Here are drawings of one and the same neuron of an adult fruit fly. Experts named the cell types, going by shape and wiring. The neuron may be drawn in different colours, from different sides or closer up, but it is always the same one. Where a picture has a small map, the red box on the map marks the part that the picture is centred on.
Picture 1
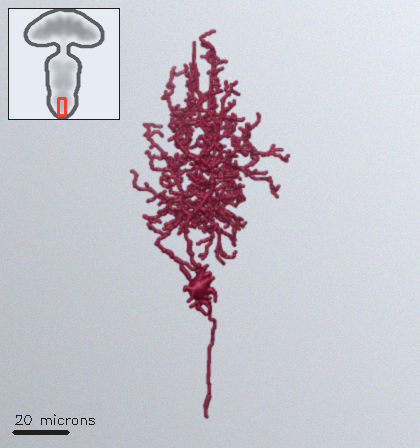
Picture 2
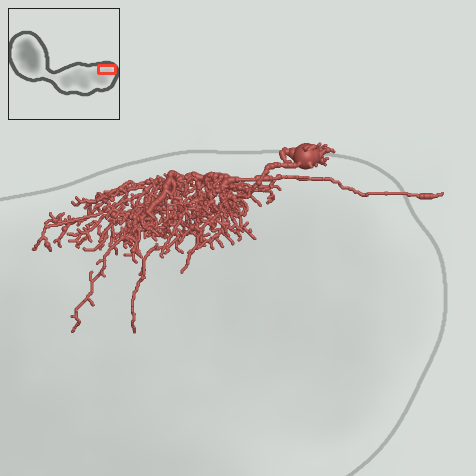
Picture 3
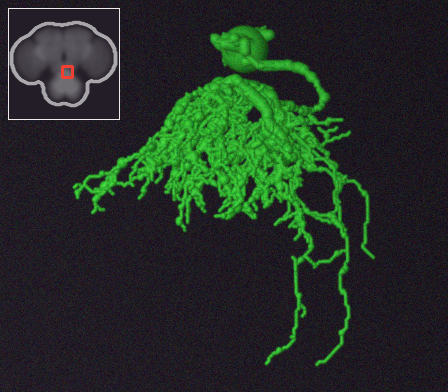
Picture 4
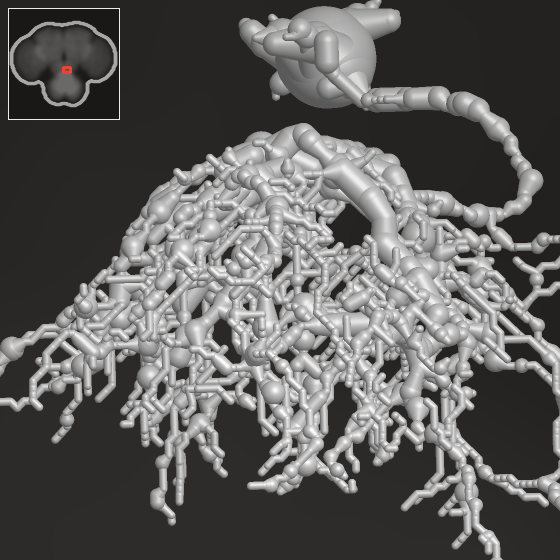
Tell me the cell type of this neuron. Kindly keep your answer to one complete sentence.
By cell type, this neuron is classified as MNad14.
